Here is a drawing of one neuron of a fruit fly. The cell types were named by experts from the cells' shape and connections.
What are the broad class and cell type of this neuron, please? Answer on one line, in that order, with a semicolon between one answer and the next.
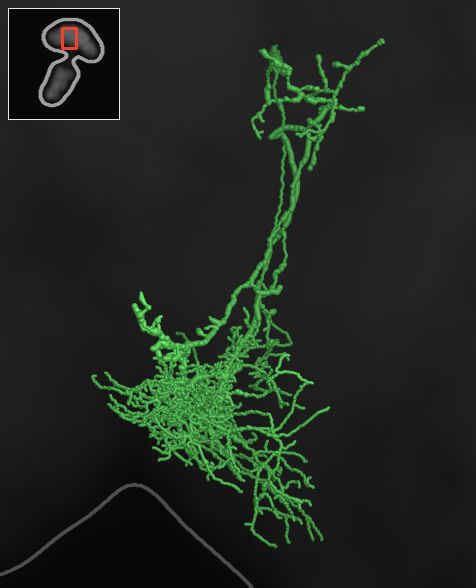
central-brain intrinsic neuron; PS047_a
